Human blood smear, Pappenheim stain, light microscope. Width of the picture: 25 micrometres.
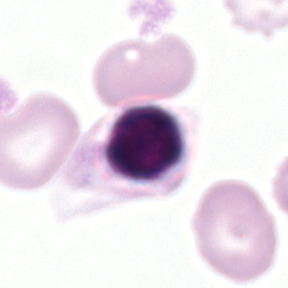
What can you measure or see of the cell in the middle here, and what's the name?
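Quick look at this one: the nucleus is round, about 6 micrometres across, and pushed off-centre toward the upper right. Its chromatin is dense, staining a very dark purple. Most of the cytoplasm is off to the lower left, and it's very pale, nearly colourless with just a faint pink tinge. It's a normoblast.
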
